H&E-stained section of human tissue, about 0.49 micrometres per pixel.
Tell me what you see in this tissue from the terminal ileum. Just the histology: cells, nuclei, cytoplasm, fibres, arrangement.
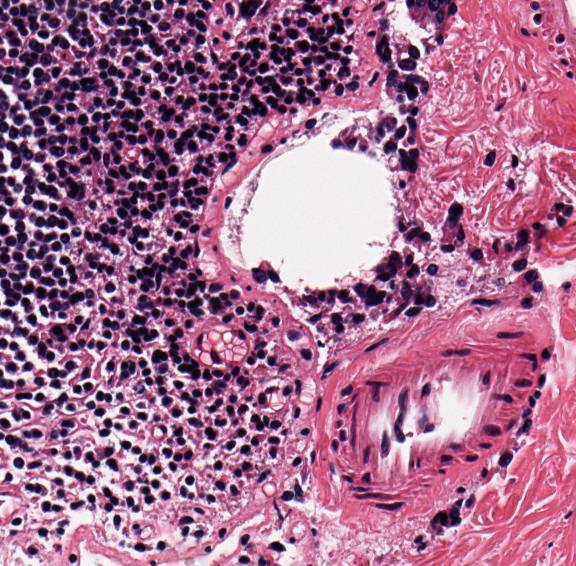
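Start at the left and centre: a dense sheet of small, dark lymphocytes, each with a round dark nucleus and scant cytoplasm. In the lower right, a small vessel has a thick pink wall of smooth muscle with elongated nuclei. Upper right: dense, wavy, pink collagen fibres.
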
